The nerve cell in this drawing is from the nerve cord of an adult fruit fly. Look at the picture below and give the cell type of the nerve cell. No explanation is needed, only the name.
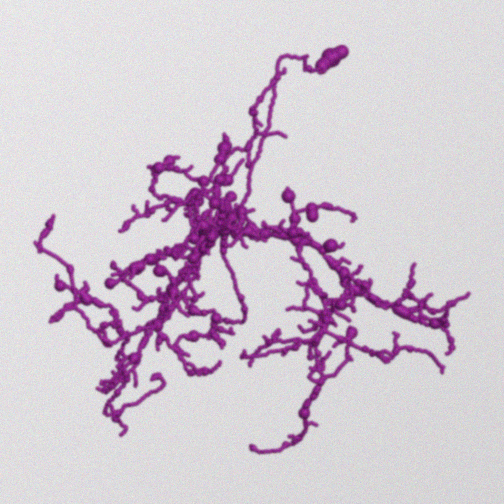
IN20A.22A055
